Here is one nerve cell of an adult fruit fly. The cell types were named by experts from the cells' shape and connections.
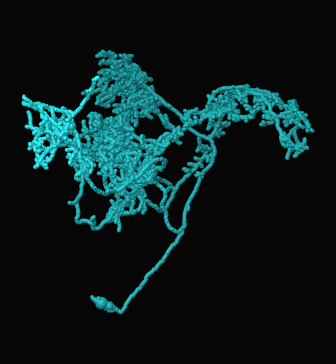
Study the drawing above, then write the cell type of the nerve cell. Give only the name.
CL257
